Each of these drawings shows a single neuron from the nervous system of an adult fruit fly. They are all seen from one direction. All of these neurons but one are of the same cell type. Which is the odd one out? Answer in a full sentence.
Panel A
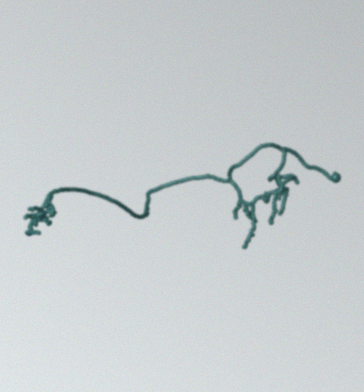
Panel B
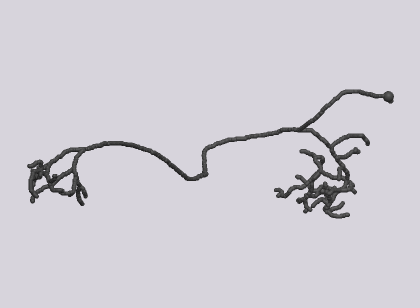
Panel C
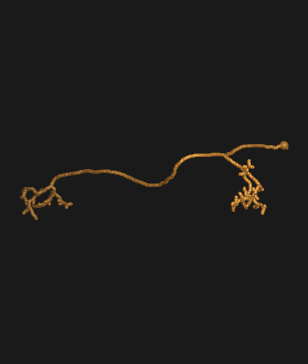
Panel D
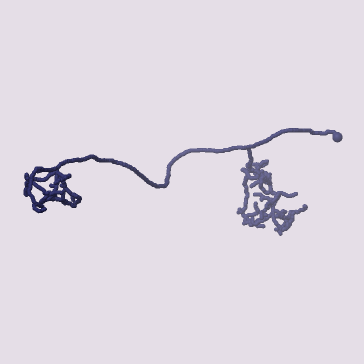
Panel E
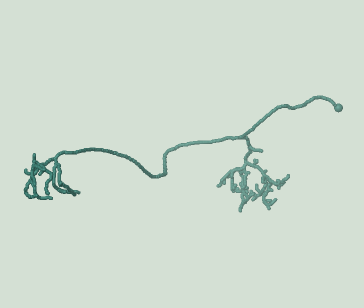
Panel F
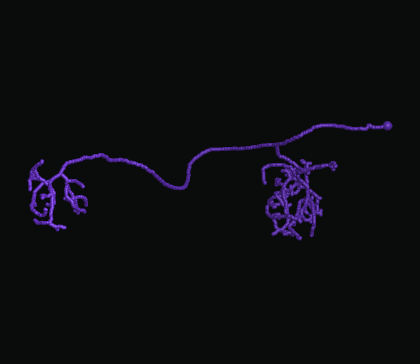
Panel A is the odd one out.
